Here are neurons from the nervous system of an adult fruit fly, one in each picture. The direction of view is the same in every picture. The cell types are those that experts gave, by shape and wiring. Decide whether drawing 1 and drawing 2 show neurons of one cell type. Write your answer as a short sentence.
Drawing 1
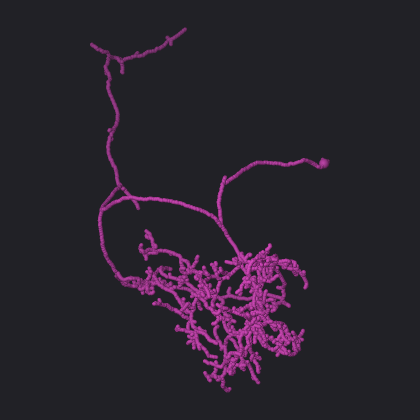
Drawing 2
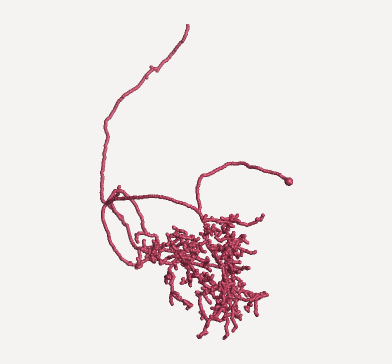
They are of different cell types.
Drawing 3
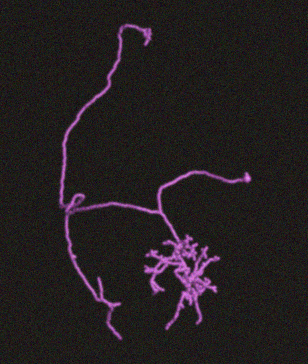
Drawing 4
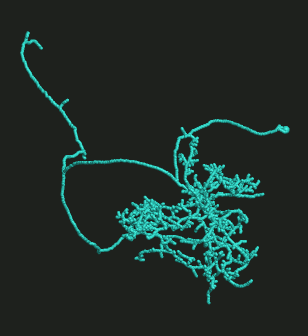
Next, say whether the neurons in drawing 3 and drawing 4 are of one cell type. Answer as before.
They are of different cell types.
